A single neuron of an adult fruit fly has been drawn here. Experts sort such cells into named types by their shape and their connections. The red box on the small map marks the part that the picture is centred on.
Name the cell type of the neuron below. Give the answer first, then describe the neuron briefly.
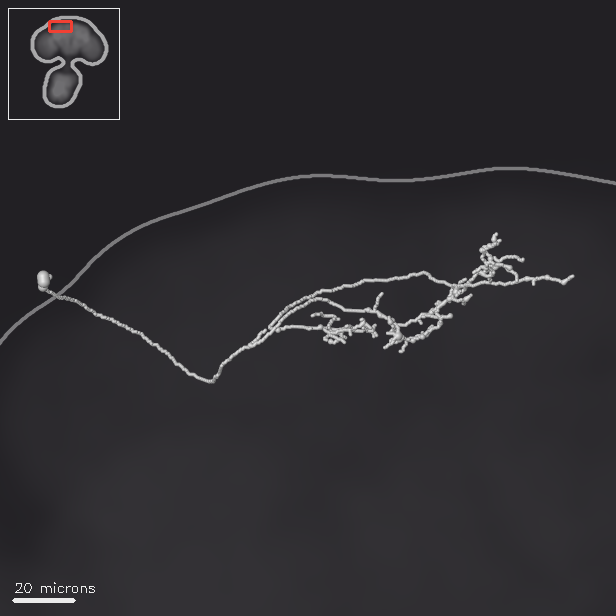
It is of cell type SMP215. This is a central-brain intrinsic neuron. Its cell body lies on the left of the picture. By the scale bar it is about 180 microns wide in this view. The picture shows dozens of branch ends.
